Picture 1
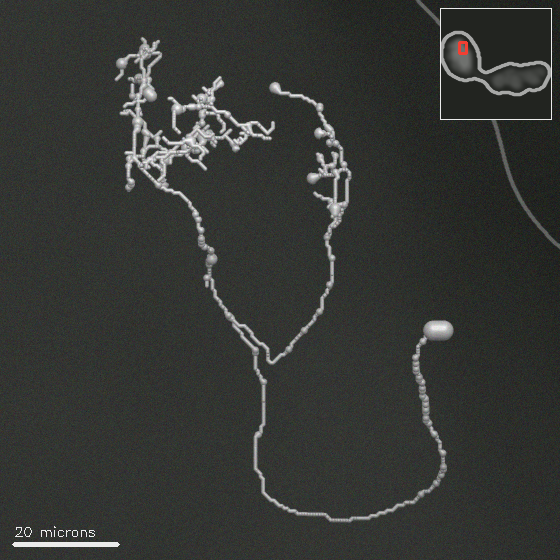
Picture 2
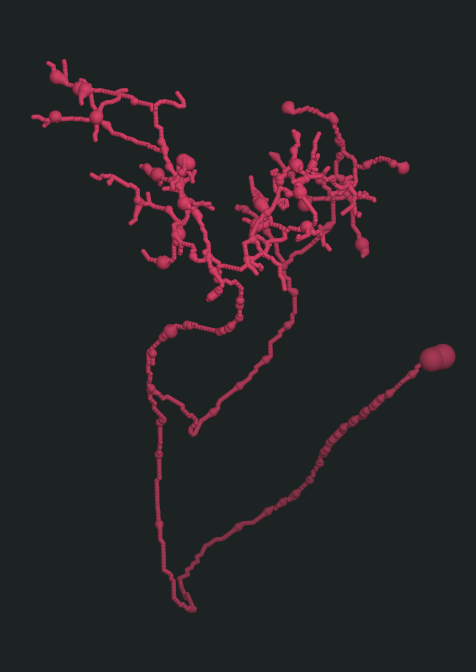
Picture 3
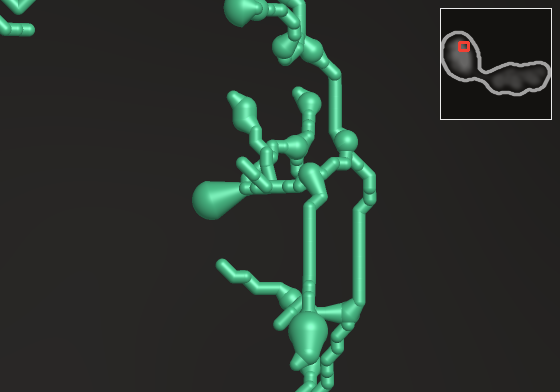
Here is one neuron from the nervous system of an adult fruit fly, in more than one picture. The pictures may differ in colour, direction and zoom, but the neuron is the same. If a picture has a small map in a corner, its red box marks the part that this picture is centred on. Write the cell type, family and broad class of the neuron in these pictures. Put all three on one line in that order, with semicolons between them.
LHPV2b2_a; hemilineage VPNp&v1_posterior; central-brain intrinsic neuron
